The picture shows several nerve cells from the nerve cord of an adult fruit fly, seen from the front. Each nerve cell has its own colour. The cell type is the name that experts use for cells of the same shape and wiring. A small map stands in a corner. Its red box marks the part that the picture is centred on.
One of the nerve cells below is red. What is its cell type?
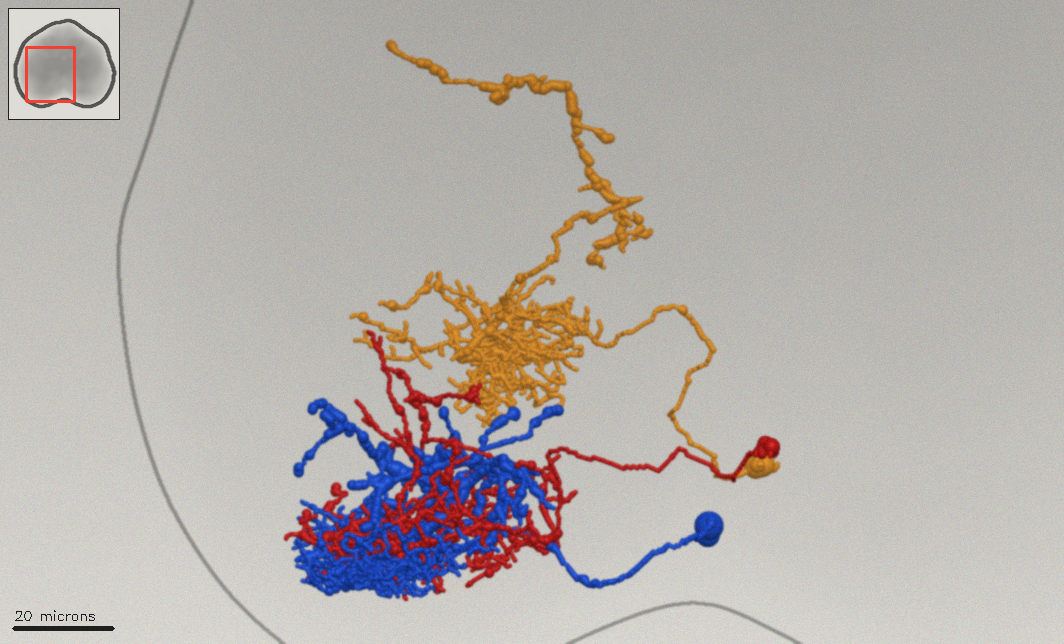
IN14A024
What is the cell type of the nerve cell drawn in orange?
IN14A015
